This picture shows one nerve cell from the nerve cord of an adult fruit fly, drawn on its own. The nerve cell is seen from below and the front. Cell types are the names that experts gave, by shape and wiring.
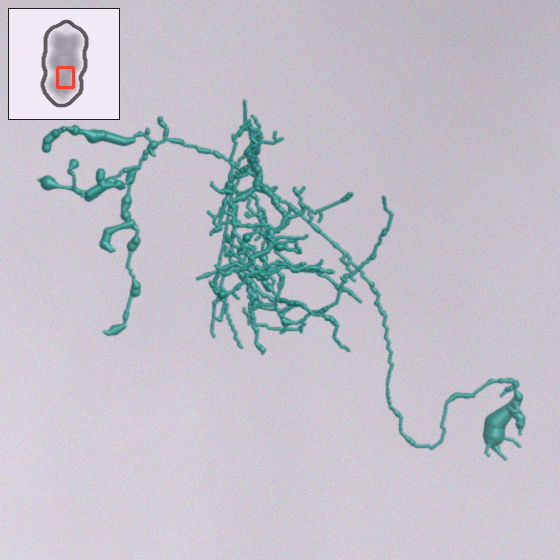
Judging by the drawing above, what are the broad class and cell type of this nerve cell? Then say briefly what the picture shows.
This is a nerve-cord intrinsic neuron. It is of cell type INXXX391. The picture shows dozens of branch ends. As drawn here it is wider than it is tall.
